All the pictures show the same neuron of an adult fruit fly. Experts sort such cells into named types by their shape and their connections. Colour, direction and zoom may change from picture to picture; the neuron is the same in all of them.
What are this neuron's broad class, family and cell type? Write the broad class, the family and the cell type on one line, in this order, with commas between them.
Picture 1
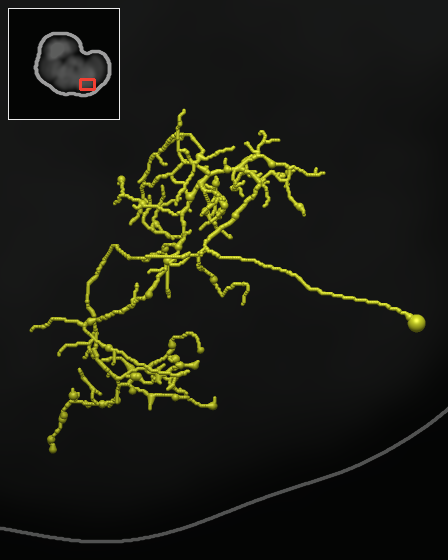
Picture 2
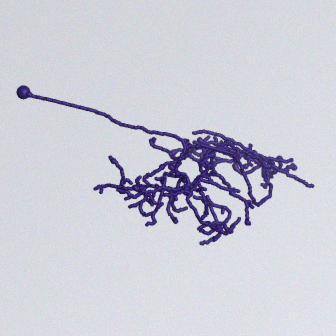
central-brain intrinsic neuron, hemilineage LHp3, CB1326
